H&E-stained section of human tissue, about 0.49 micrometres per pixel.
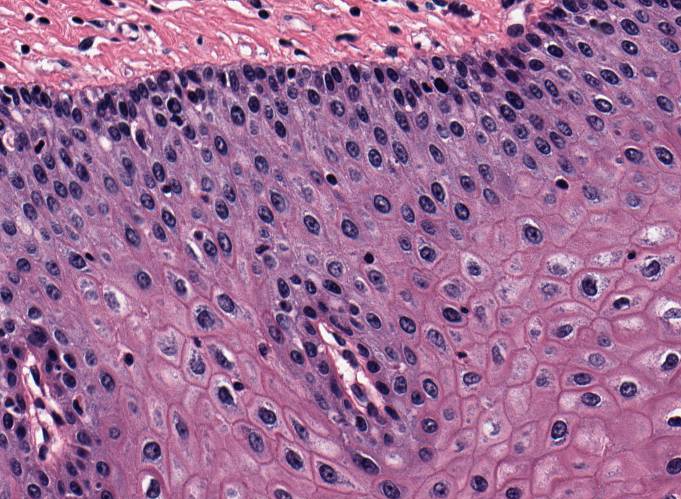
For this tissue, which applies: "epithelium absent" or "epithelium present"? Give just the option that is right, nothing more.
Epithelium present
